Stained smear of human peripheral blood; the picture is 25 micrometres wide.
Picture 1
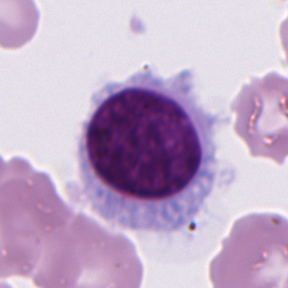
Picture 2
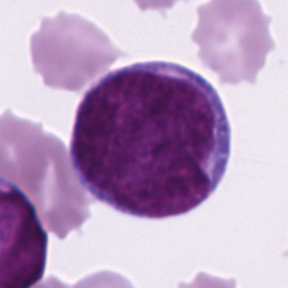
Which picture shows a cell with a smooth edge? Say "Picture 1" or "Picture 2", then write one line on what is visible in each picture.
Picture 2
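What picture 1 shows: The cell's outline is ragged, with fine hair-like projections around its margin.
What picture 2 shows: The cell's outline is smooth and bears no surface projections.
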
